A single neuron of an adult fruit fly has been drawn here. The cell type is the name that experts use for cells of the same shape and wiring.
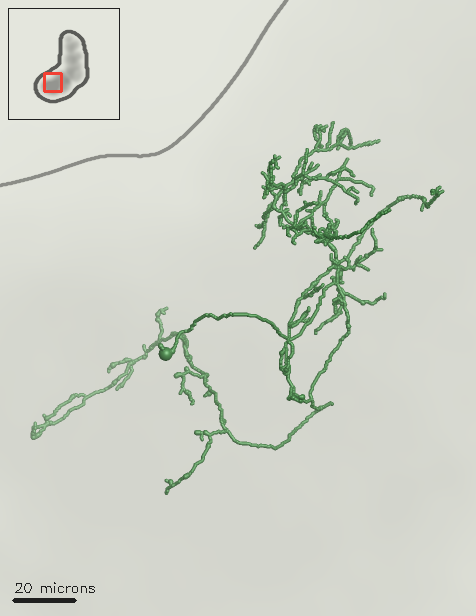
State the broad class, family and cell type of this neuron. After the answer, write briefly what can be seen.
It is a central-brain intrinsic neuron. Its family is hemilineage SMPad3. It is of cell type SMP131. By the scale bar it is about 140 microns wide in this view. The picture shows dozens of branch ends.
